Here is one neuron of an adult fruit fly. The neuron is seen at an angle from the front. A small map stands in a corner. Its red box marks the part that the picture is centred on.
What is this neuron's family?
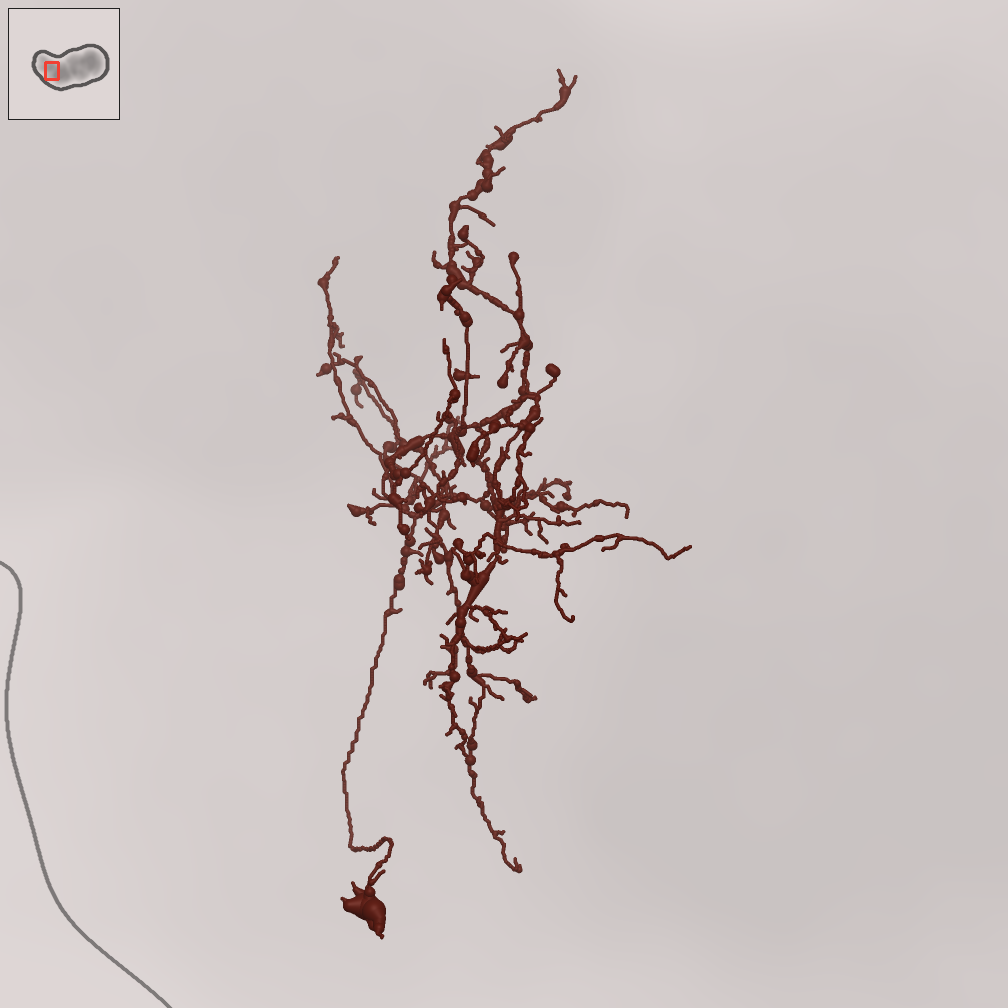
hemilineage 16B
